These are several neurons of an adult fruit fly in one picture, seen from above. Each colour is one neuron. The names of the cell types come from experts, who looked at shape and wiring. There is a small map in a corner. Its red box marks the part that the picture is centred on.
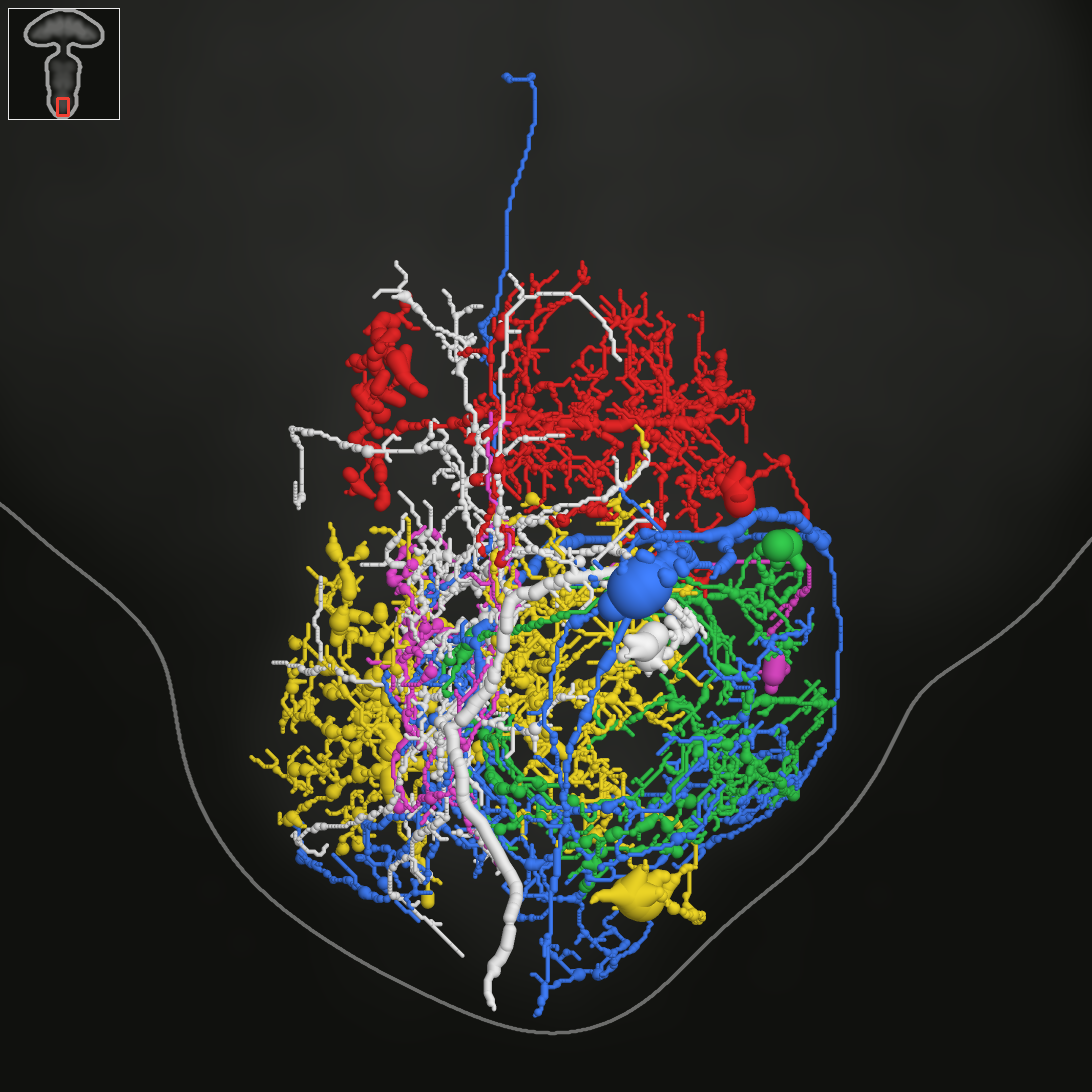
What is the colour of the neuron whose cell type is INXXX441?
magenta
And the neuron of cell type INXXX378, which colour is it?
green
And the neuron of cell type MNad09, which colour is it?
white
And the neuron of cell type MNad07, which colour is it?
blue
